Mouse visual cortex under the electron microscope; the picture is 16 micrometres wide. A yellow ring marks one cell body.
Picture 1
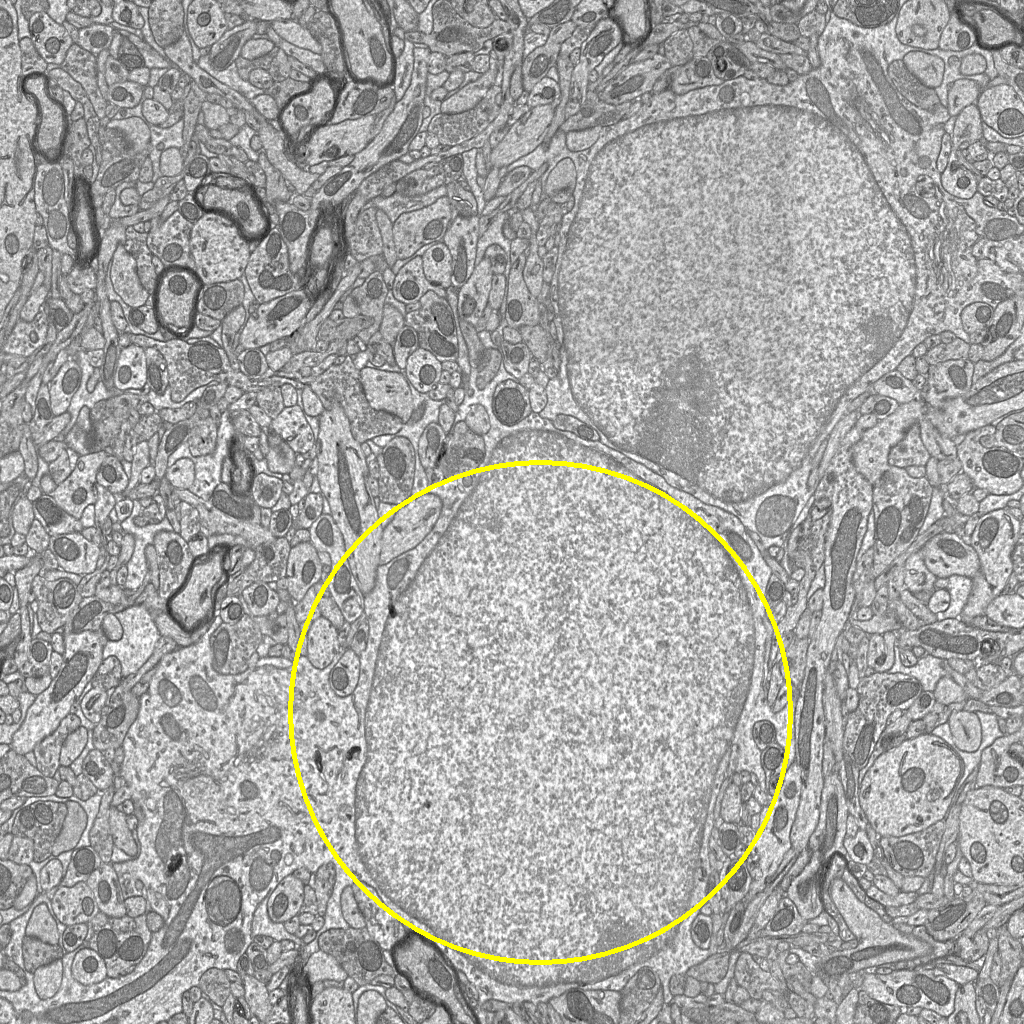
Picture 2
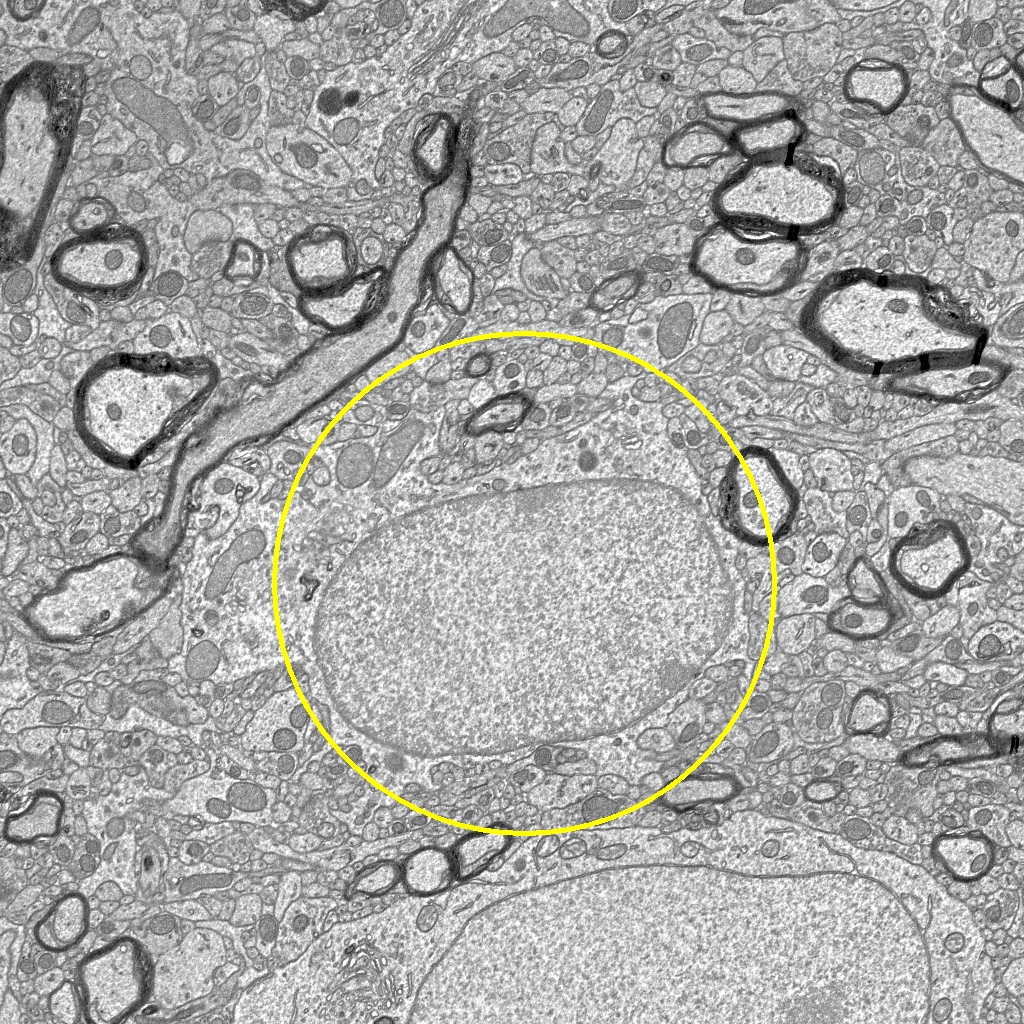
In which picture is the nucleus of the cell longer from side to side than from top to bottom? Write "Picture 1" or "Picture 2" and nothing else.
Picture 2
